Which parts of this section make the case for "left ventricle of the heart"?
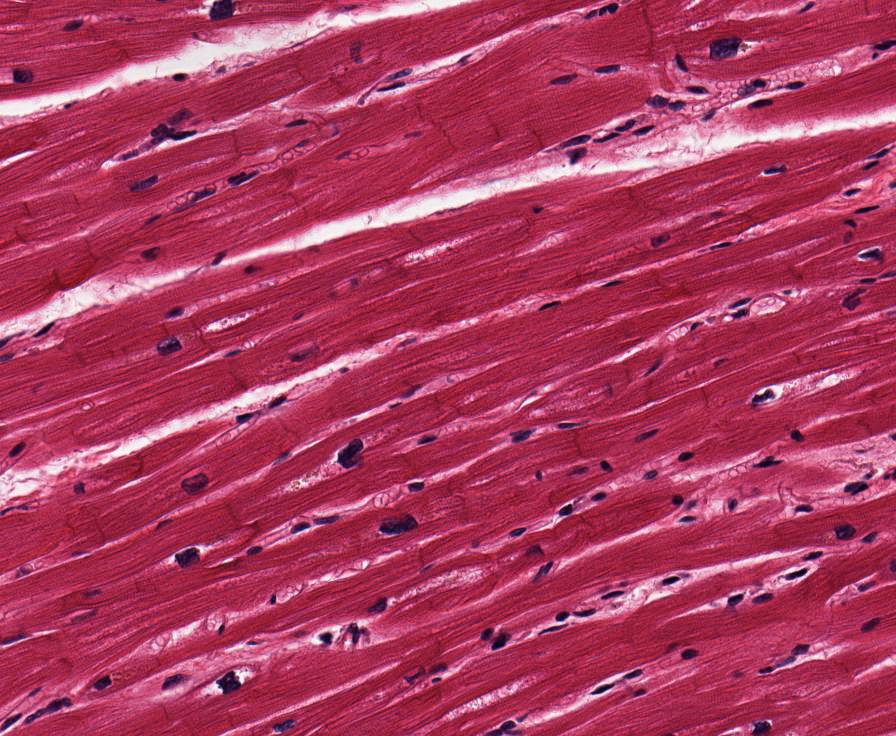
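Long muscle fibres run in parallel across the whole field, slanting from lower left to upper right. They branch and join neighbouring fibres, and this branching is what goes with the left ventricle of the heart.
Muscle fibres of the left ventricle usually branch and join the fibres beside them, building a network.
Each fibre holds oval nuclei in its centre, and the cytoplasm stains deeply eosinophilic.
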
